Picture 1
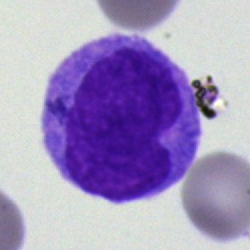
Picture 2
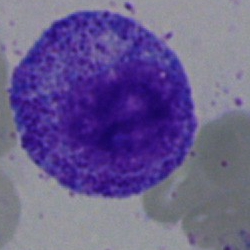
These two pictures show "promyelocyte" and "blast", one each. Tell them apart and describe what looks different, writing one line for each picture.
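The cell in picture 1 is a blast. No distinct granules are visible in the cytoplasm.
The cell in picture 2 is a promyelocyte. The cytoplasm is densely packed with coarse granules.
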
